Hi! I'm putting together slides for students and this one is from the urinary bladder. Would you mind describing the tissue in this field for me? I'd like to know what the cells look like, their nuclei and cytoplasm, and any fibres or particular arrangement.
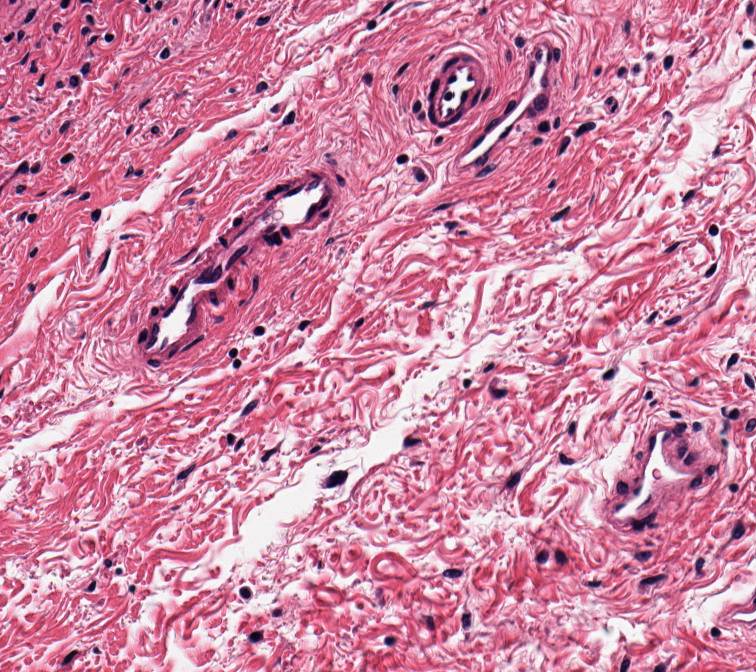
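Running mainly diagonally from the lower left toward the upper right, the collagen bundles set the direction of the field. Compact in the upper left, the collagen becomes looser in the lower right, where wavy fibres are separated. Left of centre lies an elongated channel with a slit-like lumen, aligned with the diagonal fibre direction. No fat cells are seen anywhere in the field.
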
